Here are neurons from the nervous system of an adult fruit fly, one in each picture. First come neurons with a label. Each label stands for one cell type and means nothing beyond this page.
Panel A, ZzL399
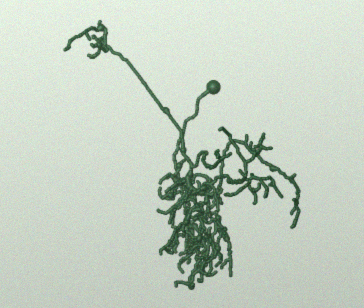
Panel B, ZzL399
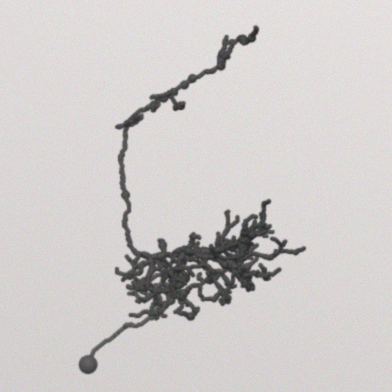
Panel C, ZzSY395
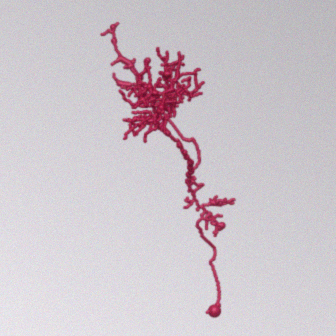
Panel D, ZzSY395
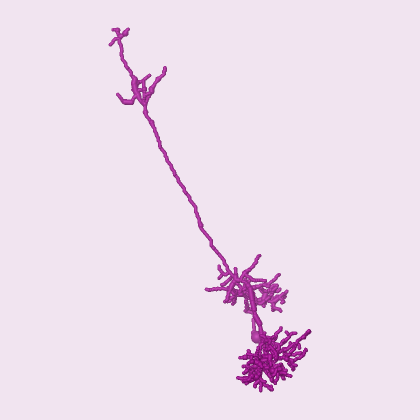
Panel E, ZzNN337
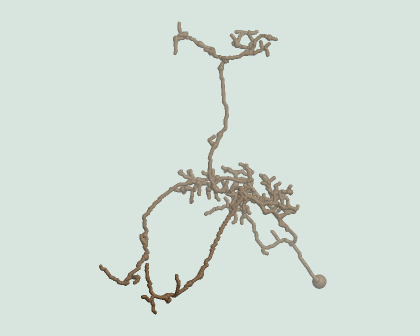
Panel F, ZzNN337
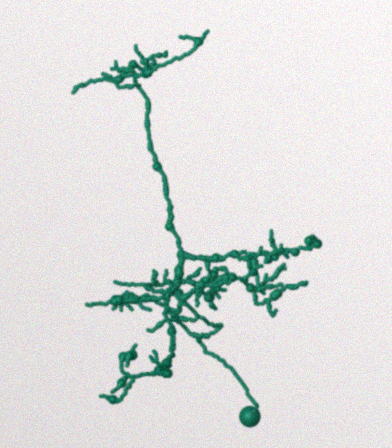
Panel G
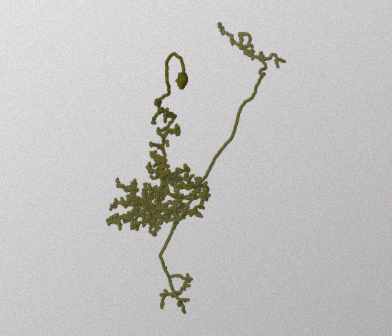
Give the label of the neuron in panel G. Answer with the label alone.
ZzL399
